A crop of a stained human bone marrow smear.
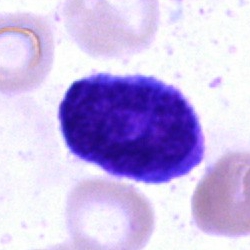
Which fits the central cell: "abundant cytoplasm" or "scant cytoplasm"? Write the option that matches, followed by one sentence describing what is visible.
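Scant cytoplasm. The nucleus fills almost the whole cell.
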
